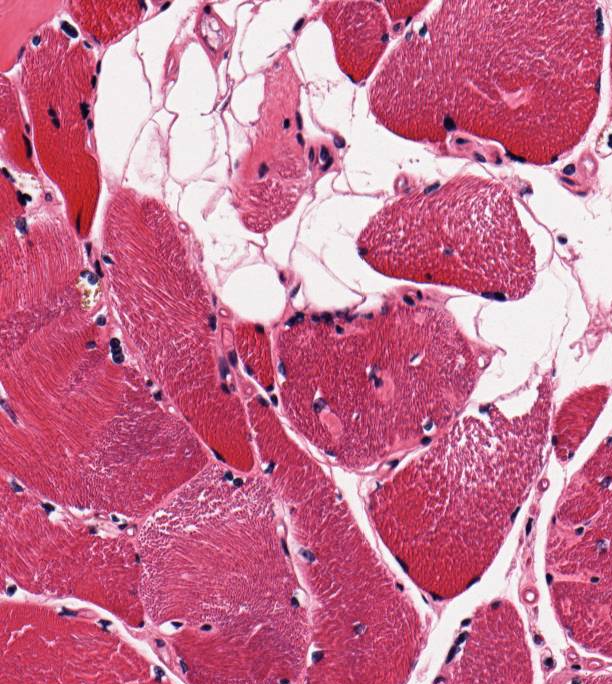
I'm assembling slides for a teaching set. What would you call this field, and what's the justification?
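Skeletal muscle, I'd say, mostly from where the nuclei sit. They're dark and flattened, and they lie at the edges of the fibres, not in their centres.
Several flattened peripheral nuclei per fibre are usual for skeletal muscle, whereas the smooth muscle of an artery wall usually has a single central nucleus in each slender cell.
Where fibres are cut in cross section, the cytoplasm looks finely stippled, myofibrils seen end-on. Over at the left, obliquely cut fibres show fine parallel fibrillar lines. Empty white clefts, a shrinkage artefact of processing, pull many fibres apart.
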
